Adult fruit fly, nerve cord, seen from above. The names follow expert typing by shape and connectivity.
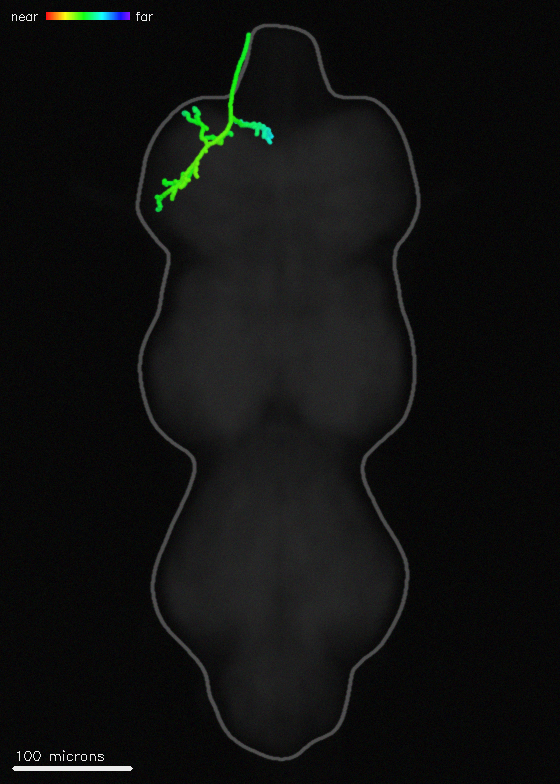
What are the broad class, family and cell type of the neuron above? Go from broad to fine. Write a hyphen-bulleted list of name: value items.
- broad class: descending neuron
- family: DNge
- cell type: DNge027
